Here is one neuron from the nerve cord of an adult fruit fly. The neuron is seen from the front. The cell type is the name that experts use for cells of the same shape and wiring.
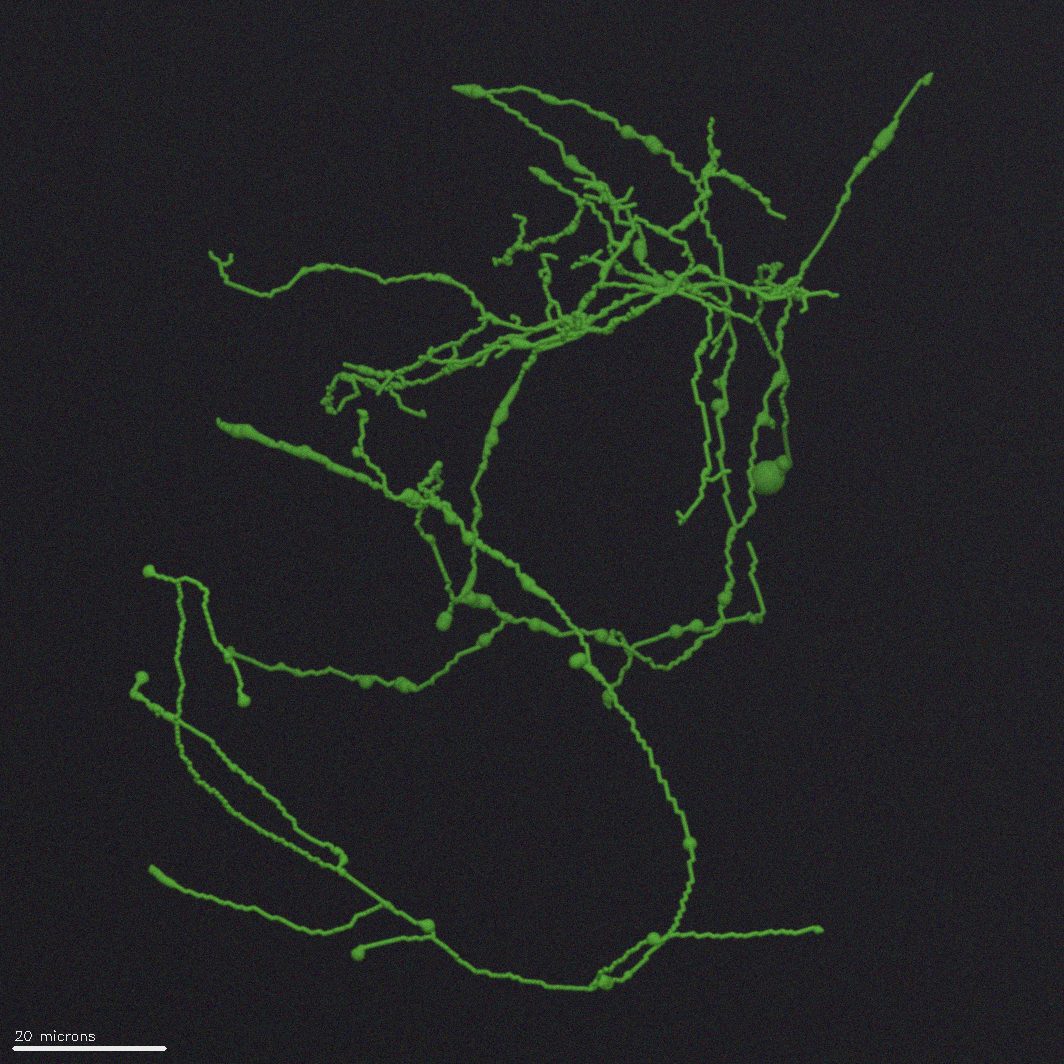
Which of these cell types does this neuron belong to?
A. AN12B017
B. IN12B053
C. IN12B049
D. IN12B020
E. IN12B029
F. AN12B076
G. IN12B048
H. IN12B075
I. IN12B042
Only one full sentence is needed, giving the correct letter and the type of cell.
Option I, namely IN12B042, is the cell type of the neuron.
